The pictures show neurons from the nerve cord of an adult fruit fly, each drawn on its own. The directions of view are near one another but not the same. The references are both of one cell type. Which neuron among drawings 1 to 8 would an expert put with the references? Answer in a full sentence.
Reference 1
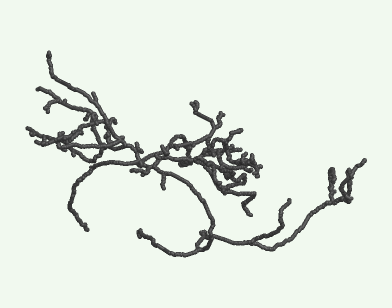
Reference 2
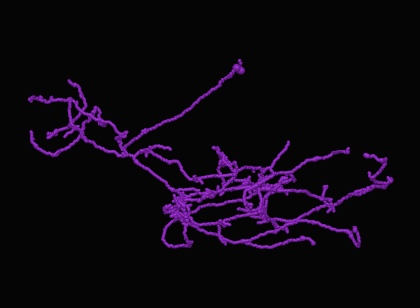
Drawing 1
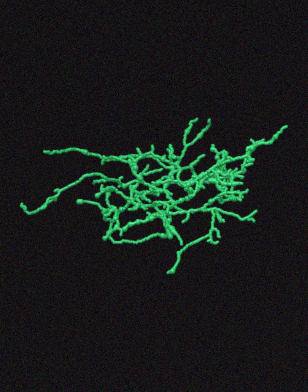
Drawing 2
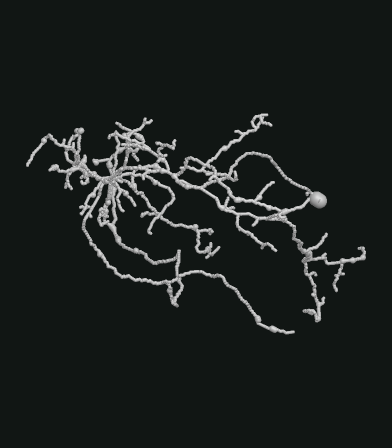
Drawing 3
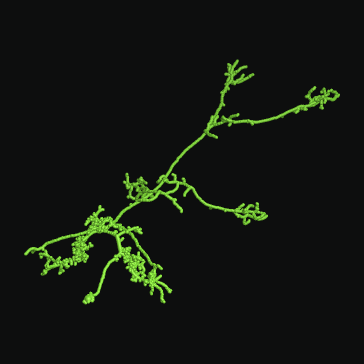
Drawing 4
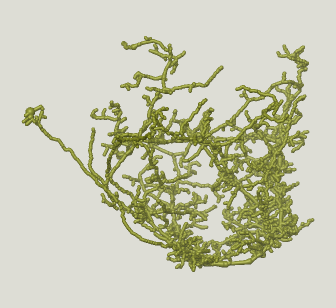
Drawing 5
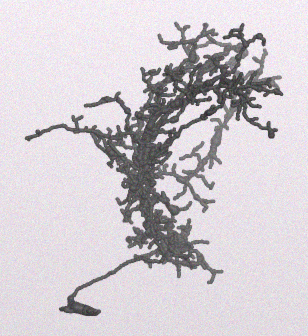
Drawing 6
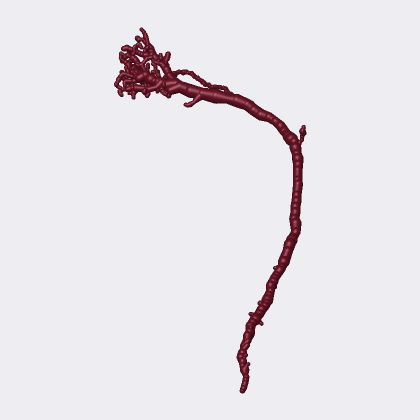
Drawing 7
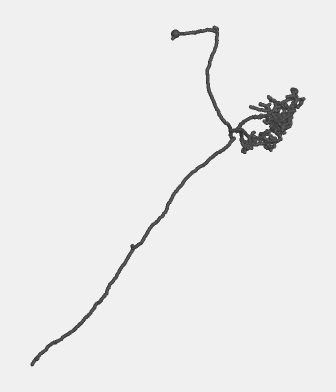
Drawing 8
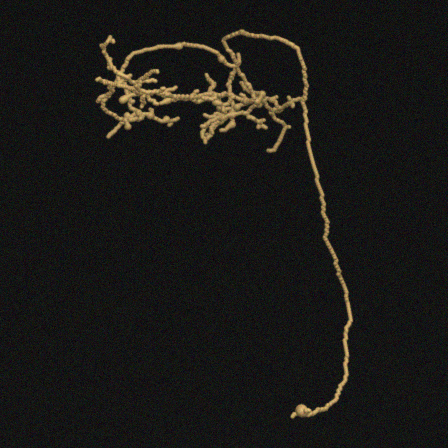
The neuron in drawing 2 is of the same cell type.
